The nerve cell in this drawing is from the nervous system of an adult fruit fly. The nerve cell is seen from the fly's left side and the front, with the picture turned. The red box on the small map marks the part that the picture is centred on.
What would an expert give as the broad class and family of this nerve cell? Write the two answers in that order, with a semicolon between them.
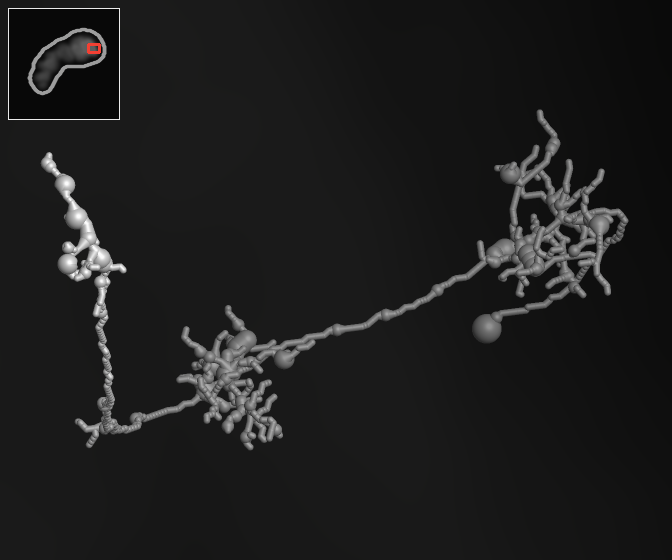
optic-lobe intrinsic neuron; Tm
